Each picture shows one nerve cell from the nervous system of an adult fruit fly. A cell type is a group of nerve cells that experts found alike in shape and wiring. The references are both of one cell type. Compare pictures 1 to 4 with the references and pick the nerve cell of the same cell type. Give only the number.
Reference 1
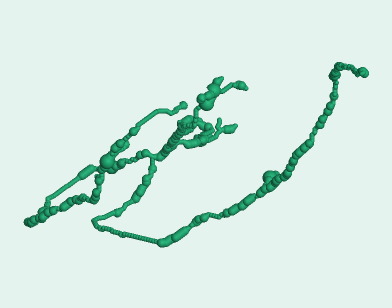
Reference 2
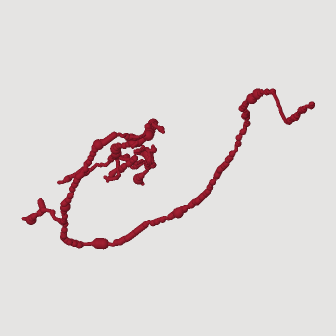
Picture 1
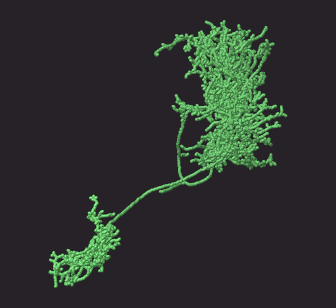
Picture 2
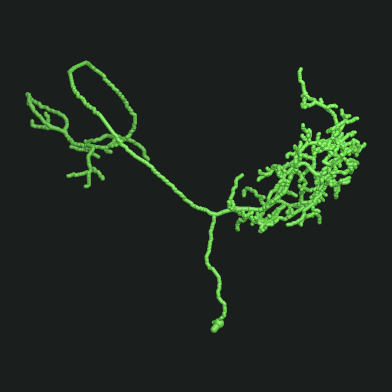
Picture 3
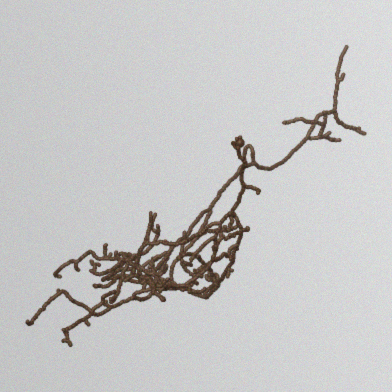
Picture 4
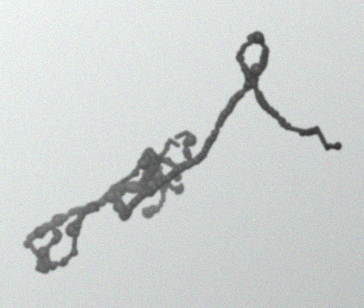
4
